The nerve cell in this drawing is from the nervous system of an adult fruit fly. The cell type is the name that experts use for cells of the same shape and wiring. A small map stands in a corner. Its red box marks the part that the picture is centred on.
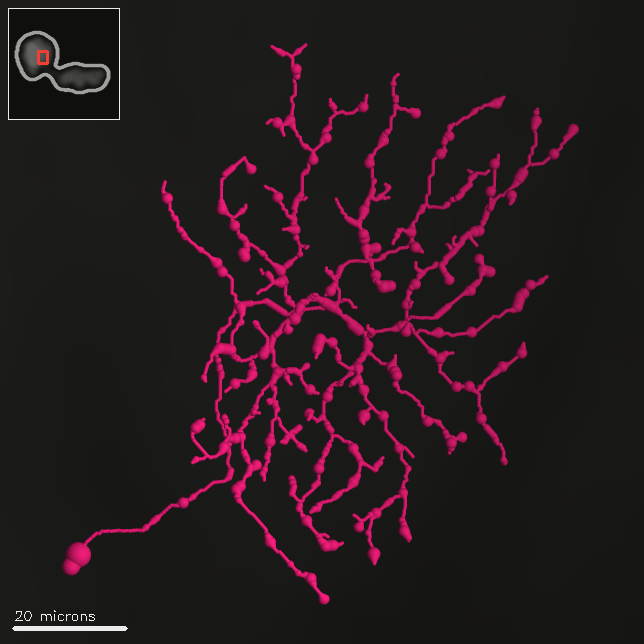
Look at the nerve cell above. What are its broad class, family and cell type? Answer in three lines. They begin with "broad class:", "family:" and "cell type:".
broad class: optic-lobe intrinsic neuron
family: Dm
cell type: Dm18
